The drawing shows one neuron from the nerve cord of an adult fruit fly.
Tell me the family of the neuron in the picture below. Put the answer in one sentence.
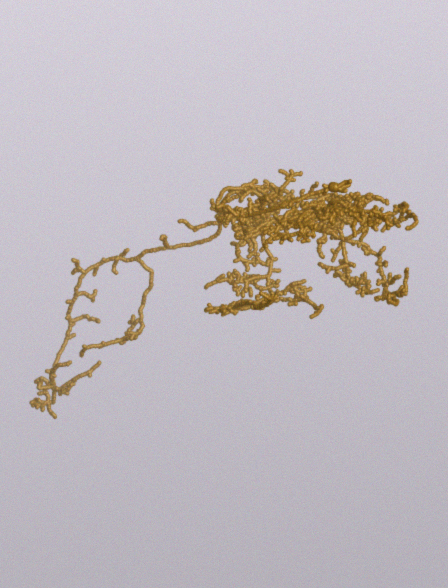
The family is hemilineage 02A.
